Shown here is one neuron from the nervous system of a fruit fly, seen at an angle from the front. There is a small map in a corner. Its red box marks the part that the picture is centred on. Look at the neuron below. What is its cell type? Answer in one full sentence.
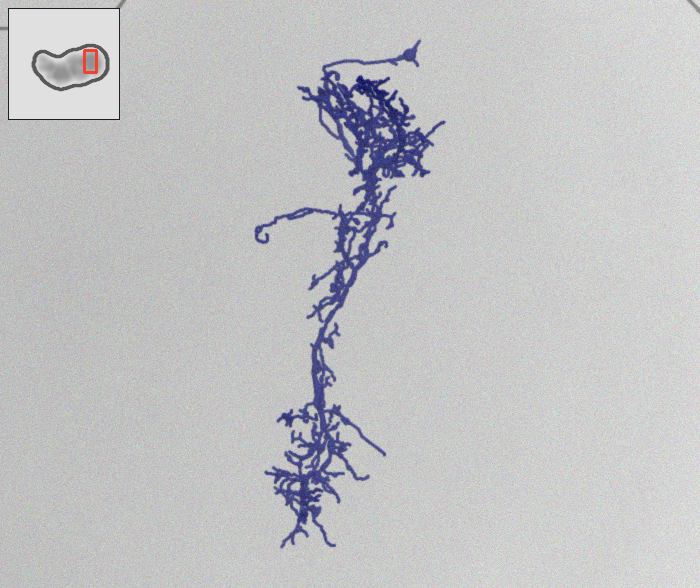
The cell type this neuron represents is WEDPN11.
